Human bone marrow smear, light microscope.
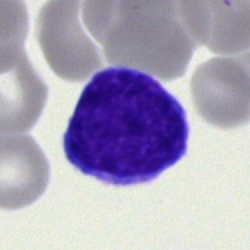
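Lymphocyte in a stained human bone marrow smear: a roughly round cell with a smooth border, its nucleus filling nearly the whole cell. There's very scant cytoplasm, with no broad rim visible around the nucleus. Note the chromatin, dense, dark purple and coarsely mottled.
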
